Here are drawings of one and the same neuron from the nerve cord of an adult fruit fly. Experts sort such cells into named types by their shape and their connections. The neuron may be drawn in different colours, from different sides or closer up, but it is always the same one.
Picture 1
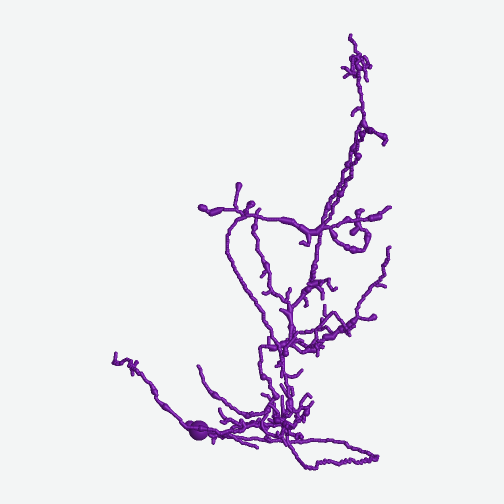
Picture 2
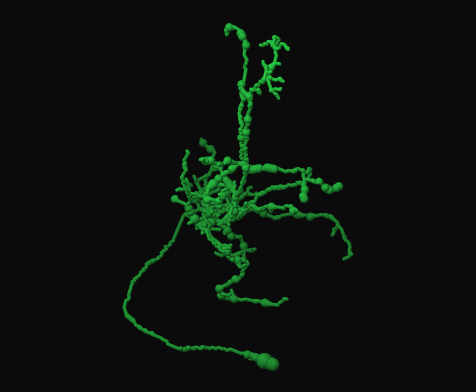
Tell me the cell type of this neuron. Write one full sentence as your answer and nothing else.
Of the cell type IN20A.22A070 is this neuron.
